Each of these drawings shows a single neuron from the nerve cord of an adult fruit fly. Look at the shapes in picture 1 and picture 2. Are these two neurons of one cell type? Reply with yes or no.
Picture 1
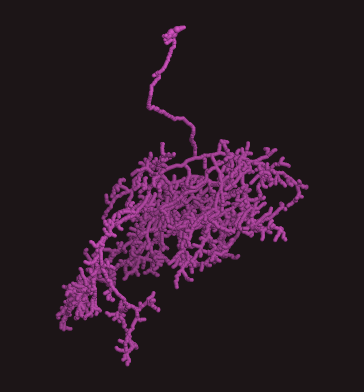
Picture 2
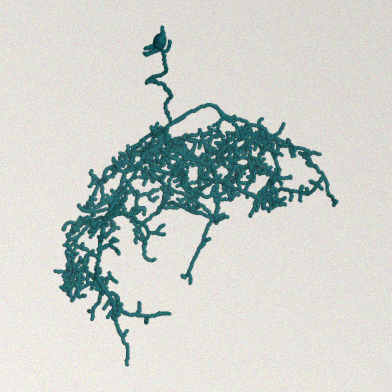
yes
